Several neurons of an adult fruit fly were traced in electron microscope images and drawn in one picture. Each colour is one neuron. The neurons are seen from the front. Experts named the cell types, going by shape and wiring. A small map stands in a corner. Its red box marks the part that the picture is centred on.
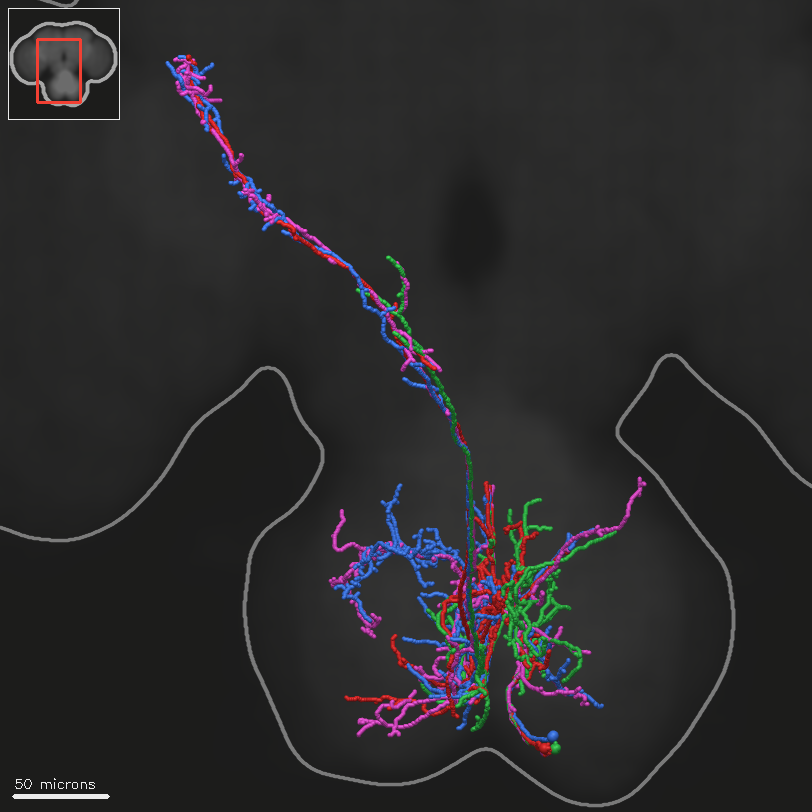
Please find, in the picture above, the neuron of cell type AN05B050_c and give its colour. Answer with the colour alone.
magenta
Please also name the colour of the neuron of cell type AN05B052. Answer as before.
blue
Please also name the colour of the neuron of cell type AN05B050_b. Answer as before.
red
